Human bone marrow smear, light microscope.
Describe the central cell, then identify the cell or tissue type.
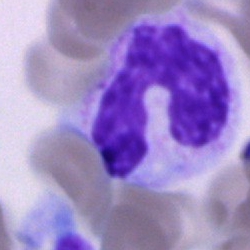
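Outline roughly round. Nucleus a curved band, bent into a horseshoe opening toward the bottom. Chromatin dark purple, coarsely clumped. No nucleoli visible. Cell: band neutrophil.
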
